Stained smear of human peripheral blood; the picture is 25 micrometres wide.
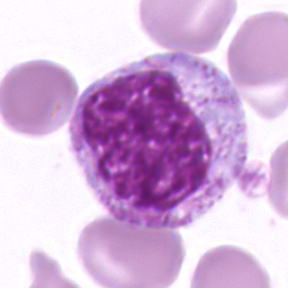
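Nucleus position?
Off-centre, towards the left.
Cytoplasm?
Pale greyish-lilac, fine purple granules scattered through; rim widest on the right.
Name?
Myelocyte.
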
